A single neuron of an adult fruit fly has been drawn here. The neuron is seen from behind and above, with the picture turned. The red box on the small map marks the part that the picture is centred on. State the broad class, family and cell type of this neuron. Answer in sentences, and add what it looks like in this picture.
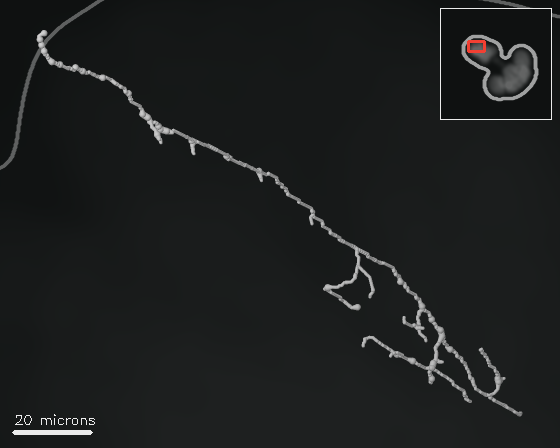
It is a sensory neuron entering the nerve cord. The name of its family is class mechanosensory proprioceptive. The cell type is SNpp40. The drawing shows no cell body. By the scale bar it is about 130 microns wide in this view.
